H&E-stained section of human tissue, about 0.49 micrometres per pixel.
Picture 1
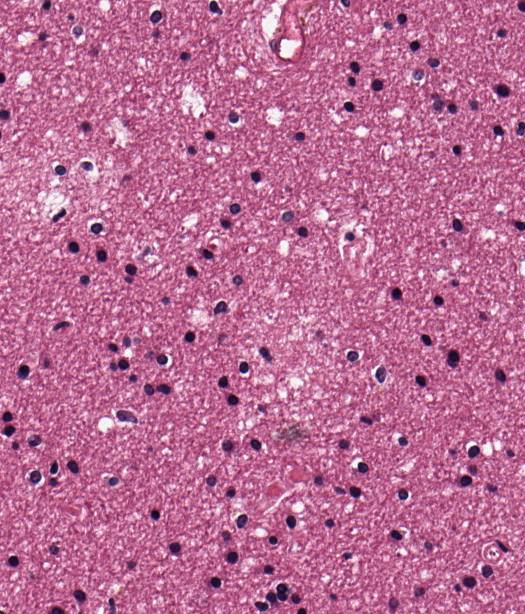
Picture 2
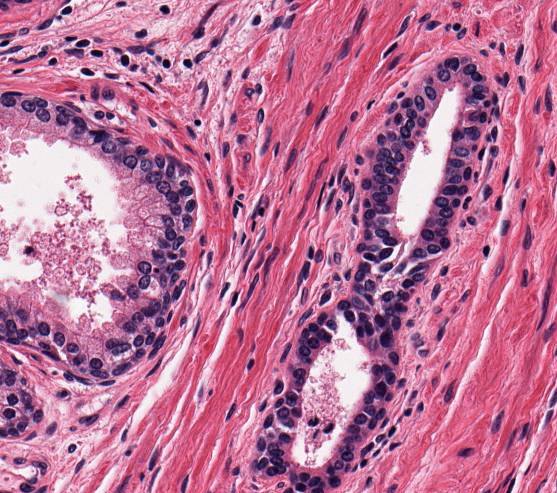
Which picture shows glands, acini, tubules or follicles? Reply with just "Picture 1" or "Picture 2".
Picture 2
